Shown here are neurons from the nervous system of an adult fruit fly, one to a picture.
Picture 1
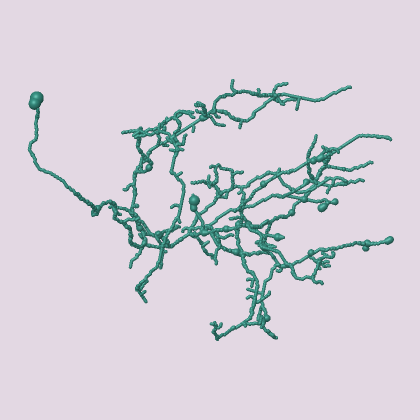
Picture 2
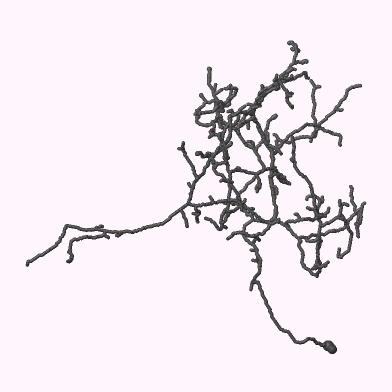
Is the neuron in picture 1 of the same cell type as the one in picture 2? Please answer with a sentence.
They are of different cell types.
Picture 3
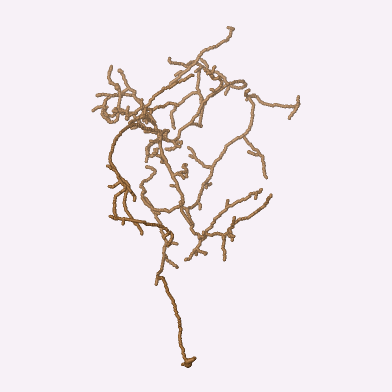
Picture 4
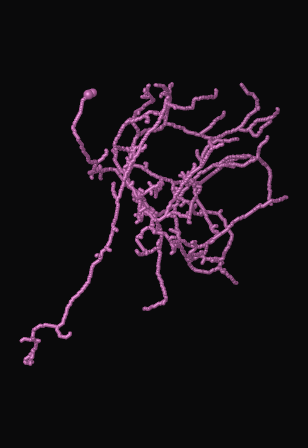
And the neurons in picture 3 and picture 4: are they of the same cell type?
They are of different cell types.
